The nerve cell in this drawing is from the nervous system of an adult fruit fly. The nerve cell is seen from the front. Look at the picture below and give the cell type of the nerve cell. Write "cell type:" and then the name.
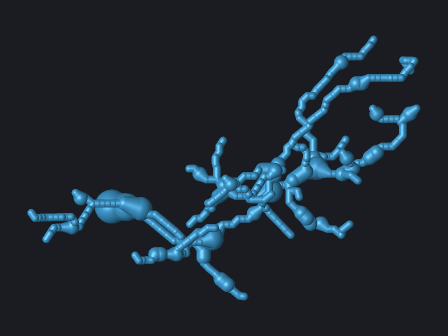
cell type: Cm1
